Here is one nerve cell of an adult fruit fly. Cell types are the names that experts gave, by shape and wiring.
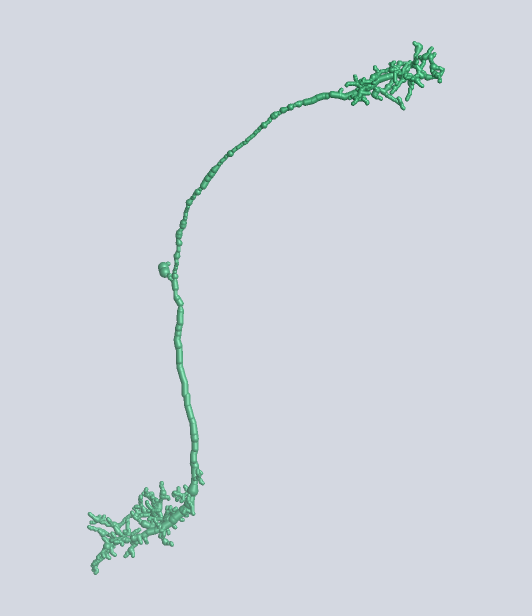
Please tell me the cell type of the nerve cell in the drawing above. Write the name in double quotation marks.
"LC10a"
